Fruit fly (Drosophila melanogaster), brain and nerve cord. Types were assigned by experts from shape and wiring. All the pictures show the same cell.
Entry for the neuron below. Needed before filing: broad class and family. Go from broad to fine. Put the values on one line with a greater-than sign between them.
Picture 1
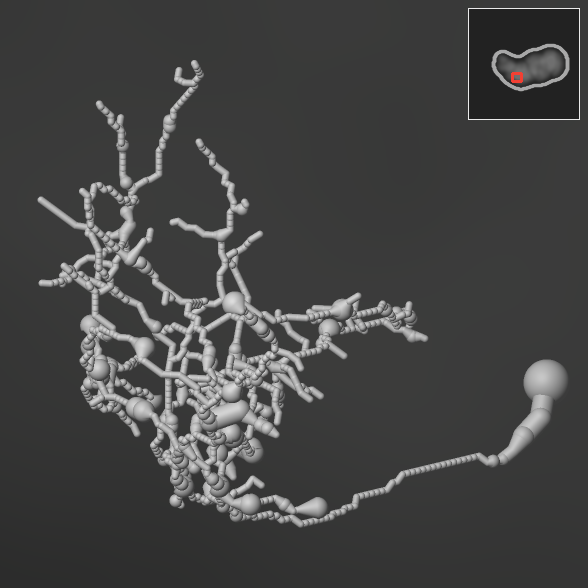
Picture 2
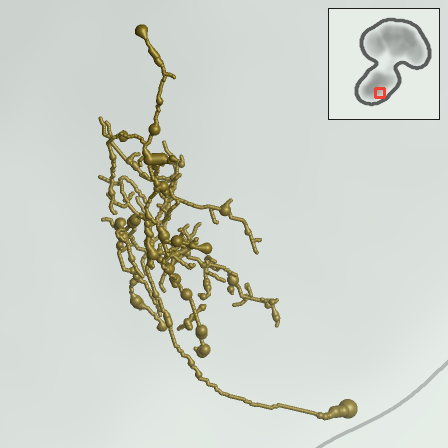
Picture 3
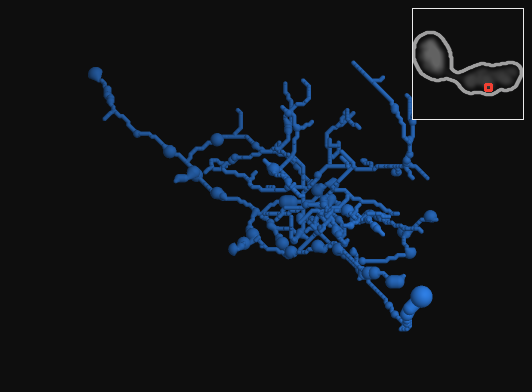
nerve-cord intrinsic neuron > hemilineage 01B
